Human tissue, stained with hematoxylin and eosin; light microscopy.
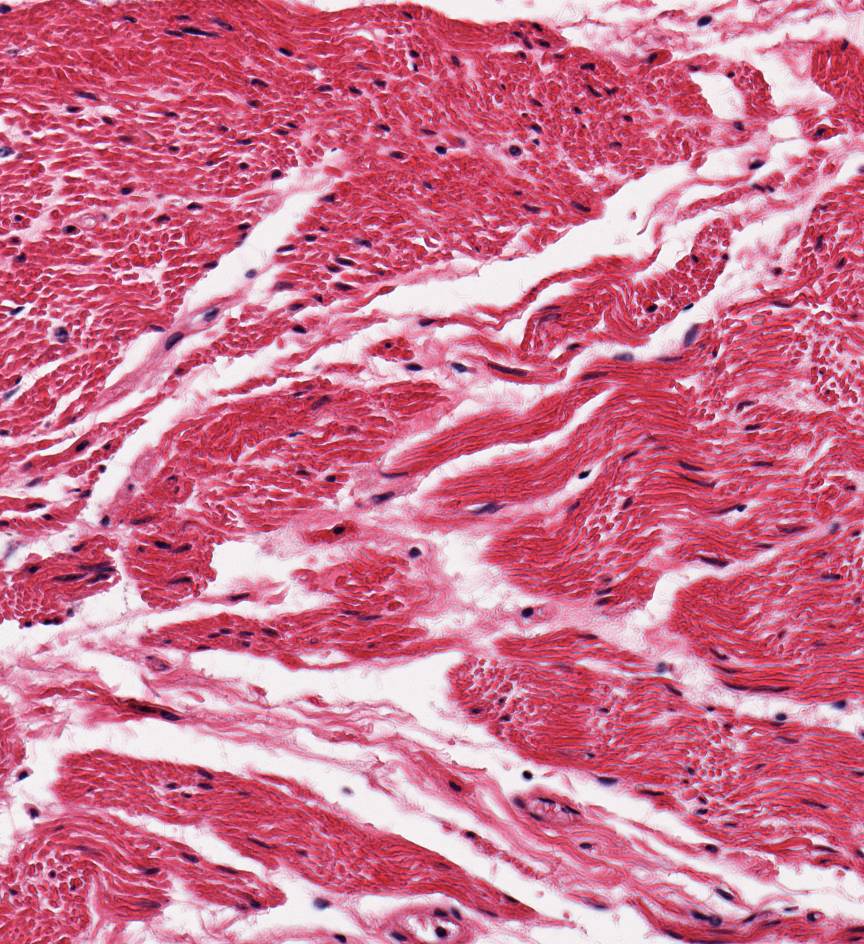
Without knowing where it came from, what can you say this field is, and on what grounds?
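Smooth muscle forms the whole field, as bundles of fibres parted by narrow strands of paler connective tissue. In fibres cut lengthwise, each nucleus lies singly and is elongated, dark purple and cigar-shaped, and the cytoplasm is deep pink without cross-striations.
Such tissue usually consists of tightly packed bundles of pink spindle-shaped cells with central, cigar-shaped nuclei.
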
